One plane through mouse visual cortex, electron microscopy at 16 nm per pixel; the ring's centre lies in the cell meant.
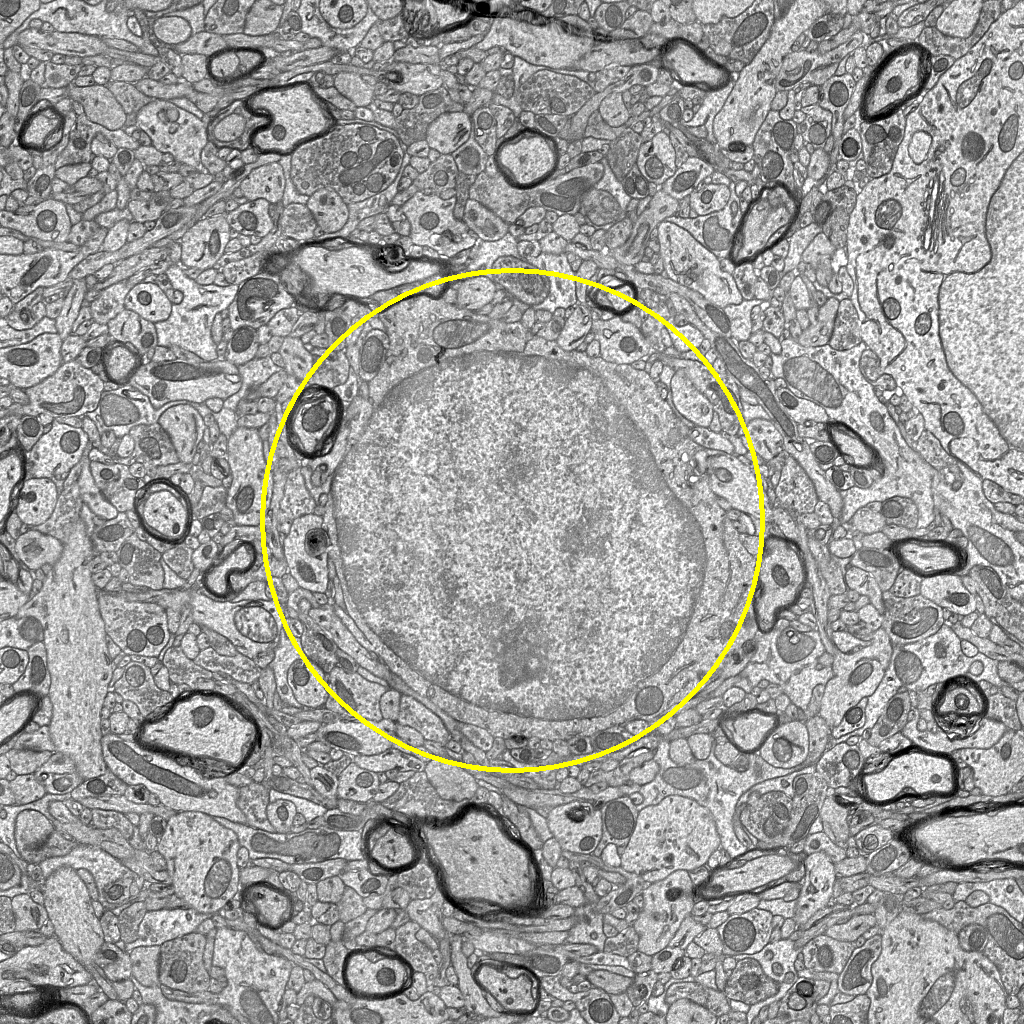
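Oligodendrocyte at the ring centre, mouse visual cortex, electron micrograph. Round to oval nucleus, its outline wholly inside the ring. Nuclear envelope smooth, no deep folds or indentations. Nucleus pale and finely granular, with irregular patches of darker chromatin through its interior. No stacks of rough endoplasmic reticulum visible in the cytoplasm.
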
